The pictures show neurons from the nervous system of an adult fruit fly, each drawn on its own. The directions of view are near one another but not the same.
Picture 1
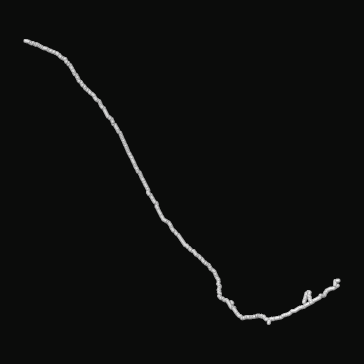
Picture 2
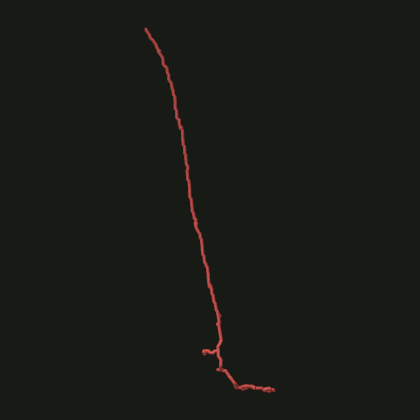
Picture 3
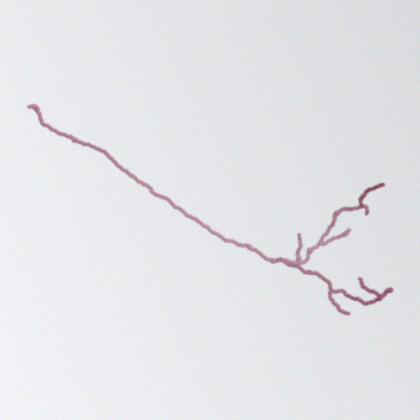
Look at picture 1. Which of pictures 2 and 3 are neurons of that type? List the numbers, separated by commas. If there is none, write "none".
2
